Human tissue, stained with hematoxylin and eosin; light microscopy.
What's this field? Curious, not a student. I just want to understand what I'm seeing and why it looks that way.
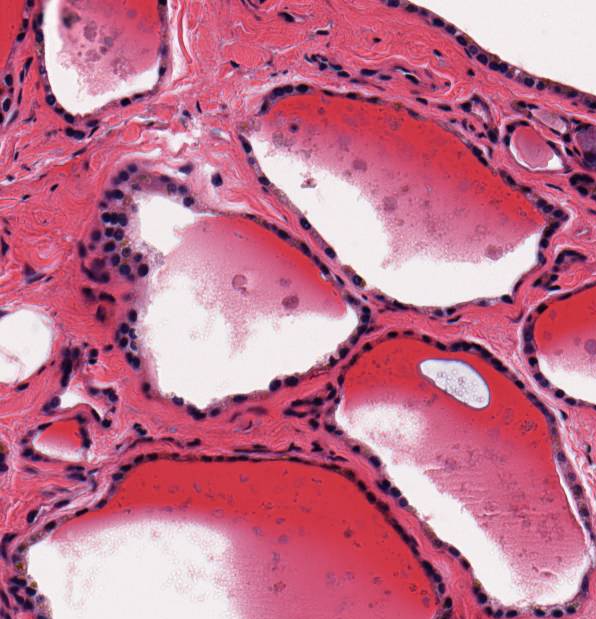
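That's thyroid follicle. Closely packed follicles of varying size, rounded to angular, fill most of the field, each lined by a single layer of flattened to low cuboidal cells with small, round, dark nuclei.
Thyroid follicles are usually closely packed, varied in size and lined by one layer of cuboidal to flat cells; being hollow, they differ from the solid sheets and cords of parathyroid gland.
In many, the colloid has partly retracted, leaving white empty spaces.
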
